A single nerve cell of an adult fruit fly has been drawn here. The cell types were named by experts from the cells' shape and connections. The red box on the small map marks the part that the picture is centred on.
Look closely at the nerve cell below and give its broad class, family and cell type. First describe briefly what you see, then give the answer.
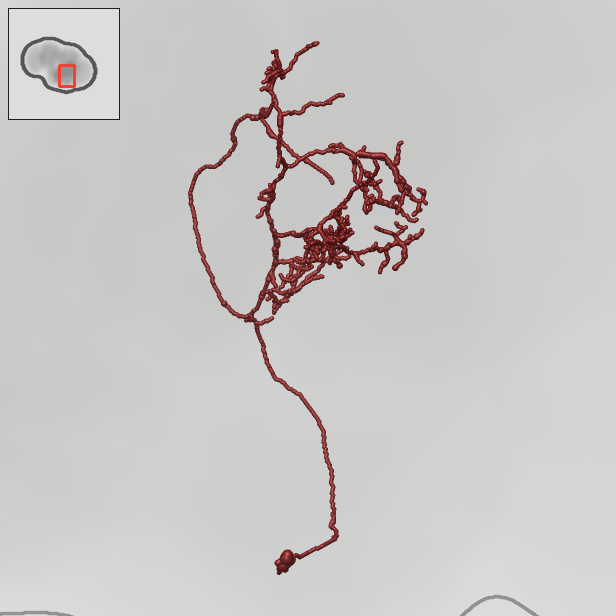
Its cell body lies at the bottom of the picture. The picture shows dozens of branch ends. It is a nerve-cord intrinsic neuron. The family is hemilineage 12A. It is of cell type IN12A050_b.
